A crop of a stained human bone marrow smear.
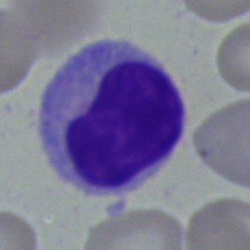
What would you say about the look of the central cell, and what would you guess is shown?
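The nucleus is kidney-shaped, notched on its upper-left side, and lies off-centre toward the right of the cell. Its chromatin is dense and stains dark purple. The cytoplasm is pale lilac-blue. This is a monocyte.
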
